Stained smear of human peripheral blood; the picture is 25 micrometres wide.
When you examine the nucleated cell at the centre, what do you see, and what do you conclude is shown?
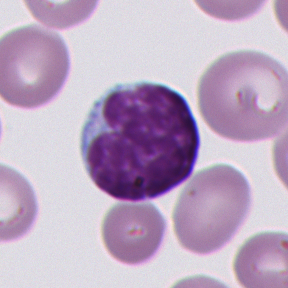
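A round, smooth outline bounds the cell. Its nucleus fills most of the cell and has a notch cutting into it from the left side. No nucleoli are visible within the nucleus. The cell is a typical lymphocyte.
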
